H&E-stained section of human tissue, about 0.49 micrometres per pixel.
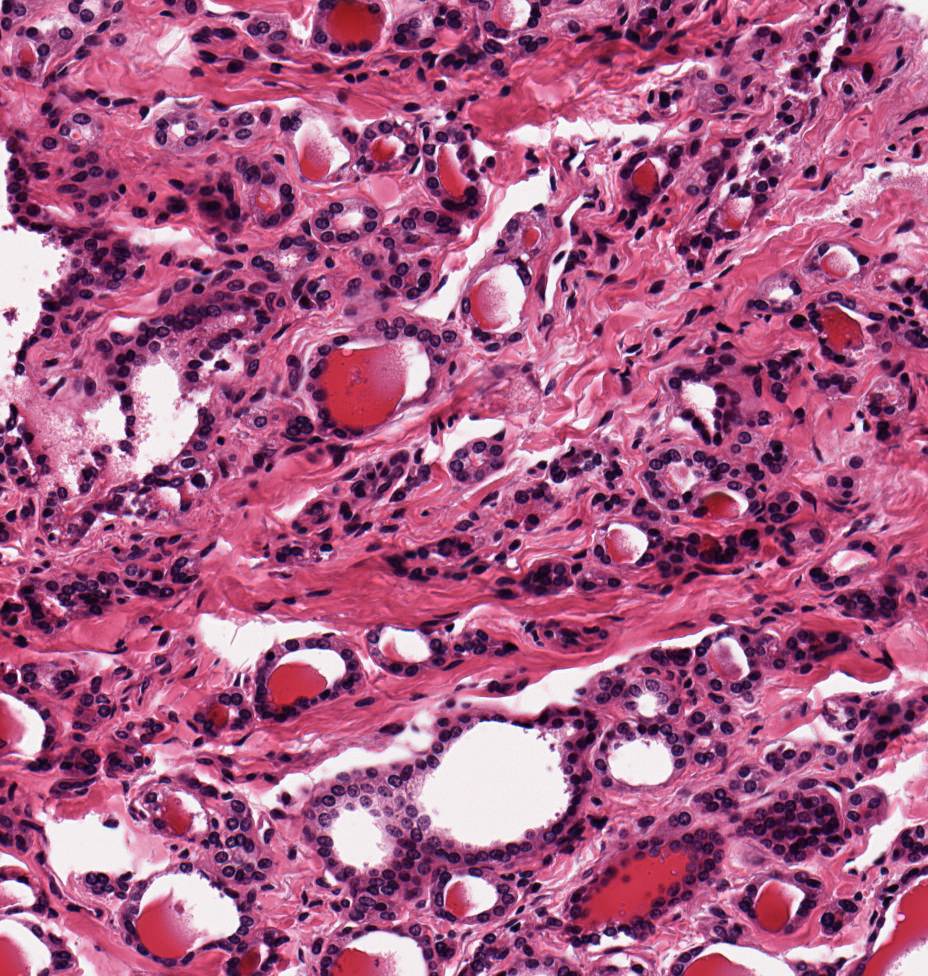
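Thyroid: small rounded glandular units scattered across the field, separated by bands of pink fibrous stroma. Lining: a single layer of cuboidal cells with round dark nuclei. Lumens: many hold homogeneous deep pink-red material. Stroma: numerous small dark round nuclei.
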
